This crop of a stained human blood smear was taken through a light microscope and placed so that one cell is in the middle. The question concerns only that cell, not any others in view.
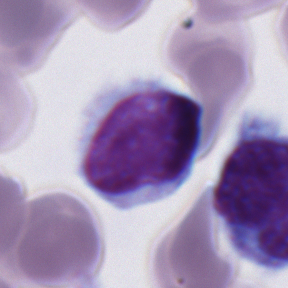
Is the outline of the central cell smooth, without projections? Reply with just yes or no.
No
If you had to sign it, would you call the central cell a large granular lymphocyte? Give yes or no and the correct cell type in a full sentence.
No, the central cell is classed as a typical lymphocyte and not as a large granular lymphocyte.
